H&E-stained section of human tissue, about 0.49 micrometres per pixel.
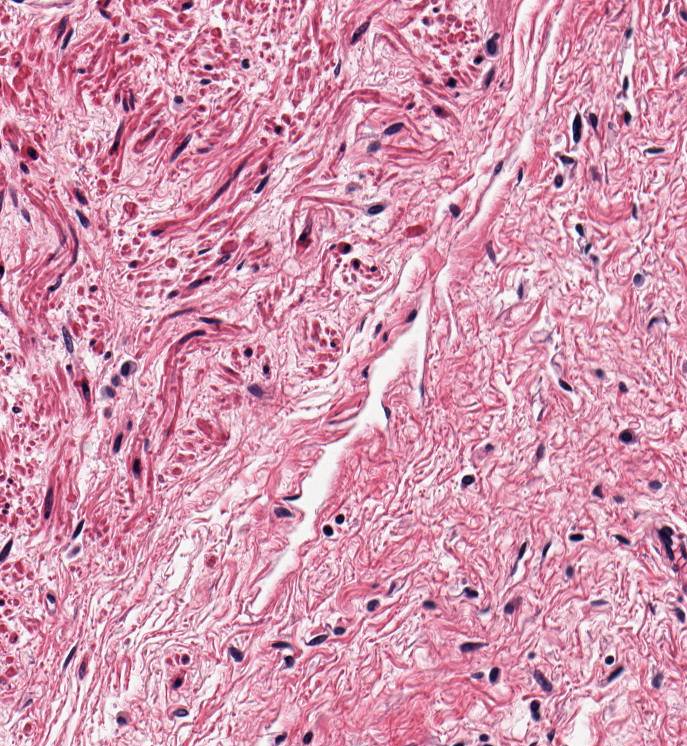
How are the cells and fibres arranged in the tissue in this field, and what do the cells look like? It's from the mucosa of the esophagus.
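It's all fibrous stroma here, with no epithelium anywhere in the field. Over the left half, wavy eosinophilic fibre bundles run in varied directions. Up at the upper left there are small clusters of deeply eosinophilic cells, cut in cross section. The stromal nuclei are small, dark and spindle-shaped to oval, and they sit scattered singly.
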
